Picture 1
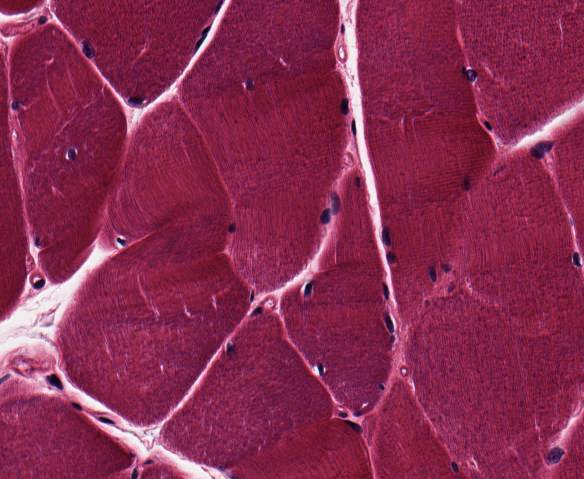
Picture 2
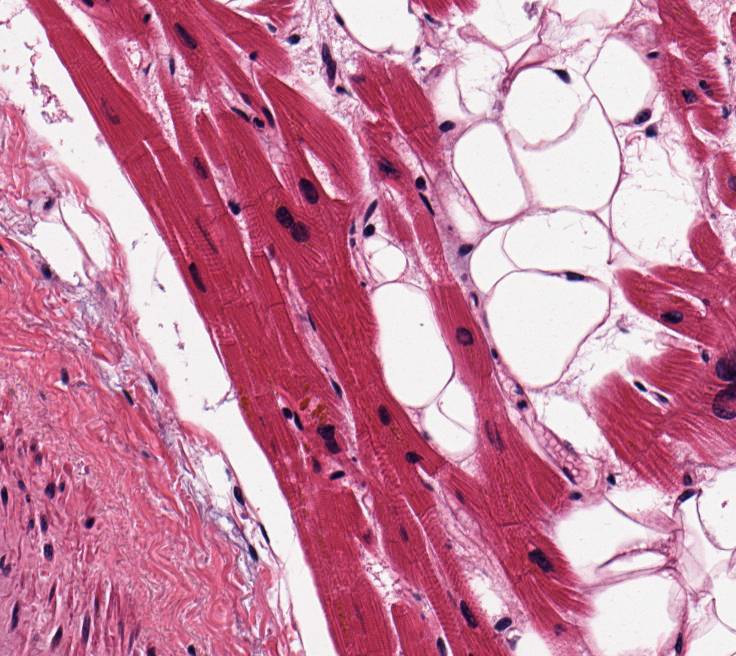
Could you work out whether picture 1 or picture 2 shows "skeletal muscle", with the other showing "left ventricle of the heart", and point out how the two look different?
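Here, picture 1 holds skeletal muscle and picture 2 the left ventricle of the heart. In picture 1, closely packed, large polygonal muscle fibers, cut mostly in cross section, fill the field, and no fat cells are present. Their nuclei are small and dark and lie at the fiber edges, and the cytoplasm stains a deep pink-red. In picture 2 a broad band of striated muscle fibres runs diagonally from the upper left toward the lower right across the centre. These fibres branch and merge with neighbouring fibres, and fine cross-striations run across their deep pink cytoplasm. Near the centre, small golden-brown granules lie beside some muscle nuclei.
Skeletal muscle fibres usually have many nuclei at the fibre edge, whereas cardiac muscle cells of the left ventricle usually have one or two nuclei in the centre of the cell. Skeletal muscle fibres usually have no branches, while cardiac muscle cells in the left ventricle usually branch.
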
